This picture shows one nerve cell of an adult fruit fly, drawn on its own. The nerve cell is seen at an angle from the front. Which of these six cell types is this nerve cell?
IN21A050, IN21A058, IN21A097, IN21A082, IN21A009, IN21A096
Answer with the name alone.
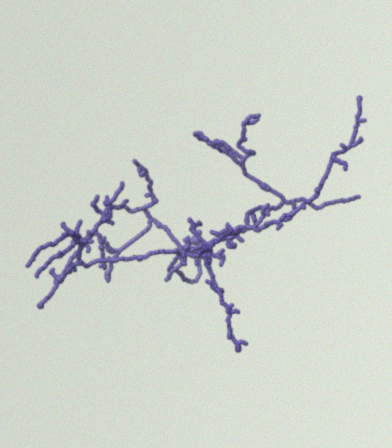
IN21A097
